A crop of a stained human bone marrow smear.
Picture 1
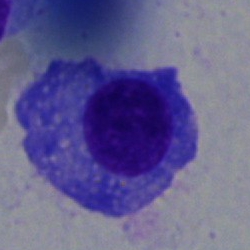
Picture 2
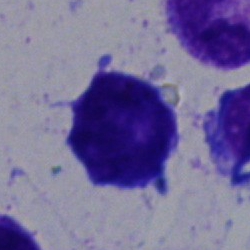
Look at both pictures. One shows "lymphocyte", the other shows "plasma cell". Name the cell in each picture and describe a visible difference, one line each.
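Picture 1 shows a plasma cell: The cytoplasm is abundant and deep blue.
Picture 2 shows a lymphocyte: Hardly any cytoplasm is visible, as the deeply stained mass fills almost the whole cell.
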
